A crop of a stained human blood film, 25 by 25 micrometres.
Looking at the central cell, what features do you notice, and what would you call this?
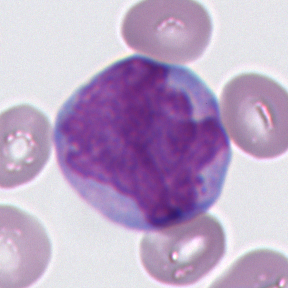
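Smooth and free of projections, the surface encloses a nucleus that fills most of the cell. The nuclear outline is irregular, with a notch at the upper right where cytoplasm reaches in. Its chromatin is fine and lacy rather than coarsely clumped. This is an atypical promyelocyte.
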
